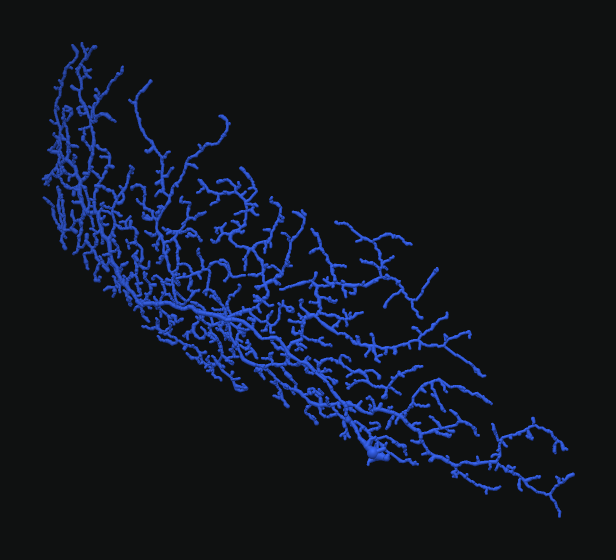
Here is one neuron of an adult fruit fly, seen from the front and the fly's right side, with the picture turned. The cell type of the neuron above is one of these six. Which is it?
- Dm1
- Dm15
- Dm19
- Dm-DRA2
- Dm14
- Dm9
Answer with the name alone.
Dm19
